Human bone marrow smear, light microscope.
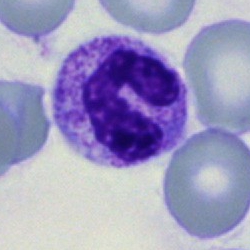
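Segmented neutrophil in a stained human bone marrow smear. Its nucleus is a thick curved band bent around a narrow pale cleft, with no visible nucleoli. Fine purple-pink granules fill the cytoplasm, in which no vacuoles are seen.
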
